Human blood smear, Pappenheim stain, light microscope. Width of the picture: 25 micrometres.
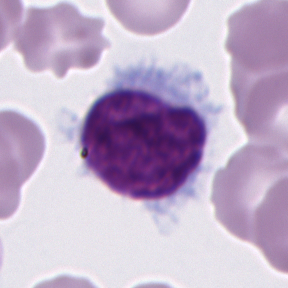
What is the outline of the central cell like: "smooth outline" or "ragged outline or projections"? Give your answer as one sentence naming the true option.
Along its outline, the cell is ragged or frayed, or bears projections, blebs or tags.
